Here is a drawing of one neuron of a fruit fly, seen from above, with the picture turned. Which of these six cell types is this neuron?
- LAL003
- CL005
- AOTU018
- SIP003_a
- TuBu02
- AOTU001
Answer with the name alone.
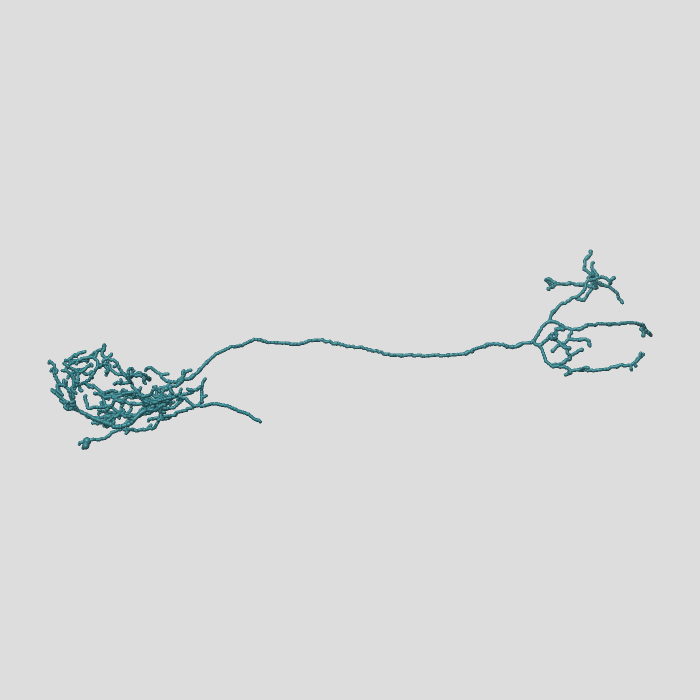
AOTU001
